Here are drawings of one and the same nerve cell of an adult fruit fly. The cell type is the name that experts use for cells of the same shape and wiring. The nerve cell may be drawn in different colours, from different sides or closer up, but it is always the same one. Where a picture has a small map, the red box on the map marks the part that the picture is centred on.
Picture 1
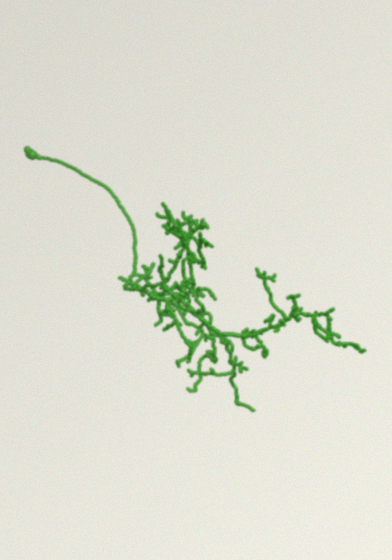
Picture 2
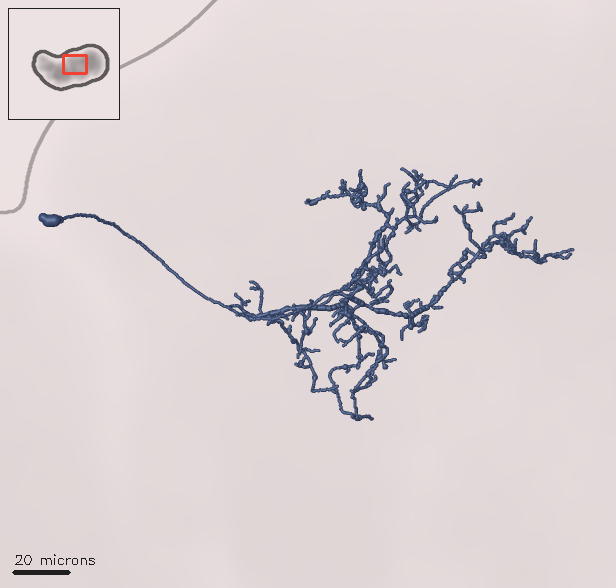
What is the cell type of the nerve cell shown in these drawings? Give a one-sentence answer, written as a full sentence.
By type, the nerve cell is CL128_d.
